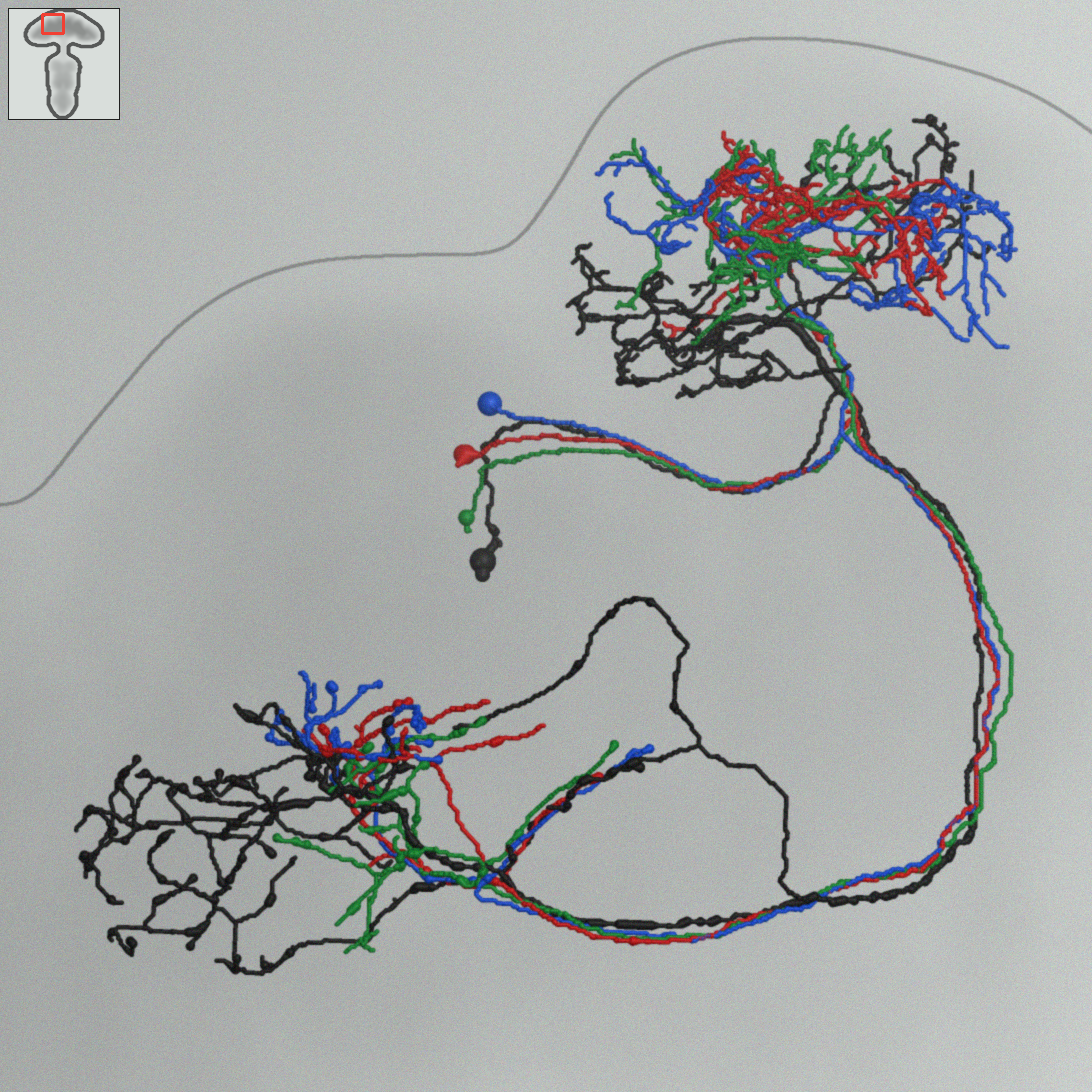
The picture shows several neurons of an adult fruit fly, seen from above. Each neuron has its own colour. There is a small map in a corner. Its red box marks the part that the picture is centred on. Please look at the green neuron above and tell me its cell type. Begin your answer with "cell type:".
cell type: M_lvPNm40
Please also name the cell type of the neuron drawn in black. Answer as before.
cell type: M_lvPNm39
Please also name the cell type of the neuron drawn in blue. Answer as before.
cell type: M_lvPNm42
